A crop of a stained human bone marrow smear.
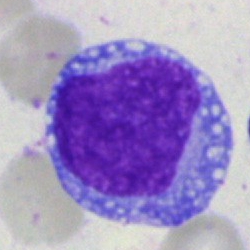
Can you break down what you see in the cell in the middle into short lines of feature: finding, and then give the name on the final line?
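Chromatin: finely granular, slightly patchy
Cytoplasm: moderate blue rim around nucleus
Pale zone: beside lower right nuclear edge
Vacuoles: numerous, small, clear, mostly toward cell edge
Name: blast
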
